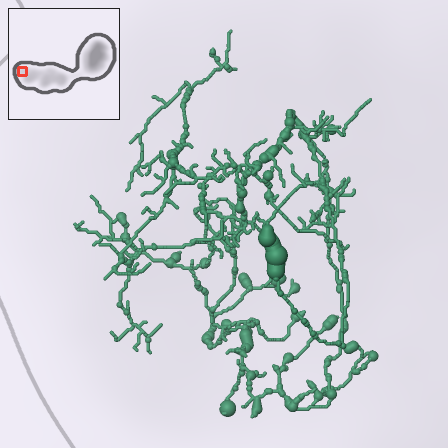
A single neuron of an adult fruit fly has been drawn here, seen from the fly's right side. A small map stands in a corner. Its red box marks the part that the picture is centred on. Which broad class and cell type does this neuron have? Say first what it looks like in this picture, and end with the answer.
The cell body is in the middle of the picture. Dozens of branch ends can be seen. This is a nerve-cord intrinsic neuron. Its cell type is INXXX417.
